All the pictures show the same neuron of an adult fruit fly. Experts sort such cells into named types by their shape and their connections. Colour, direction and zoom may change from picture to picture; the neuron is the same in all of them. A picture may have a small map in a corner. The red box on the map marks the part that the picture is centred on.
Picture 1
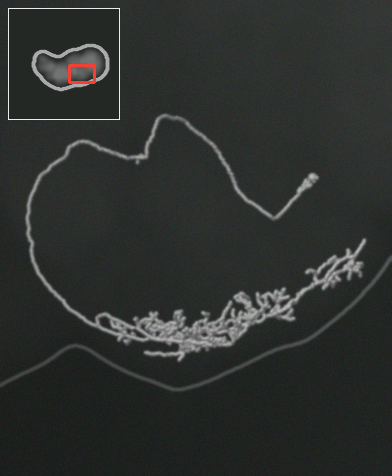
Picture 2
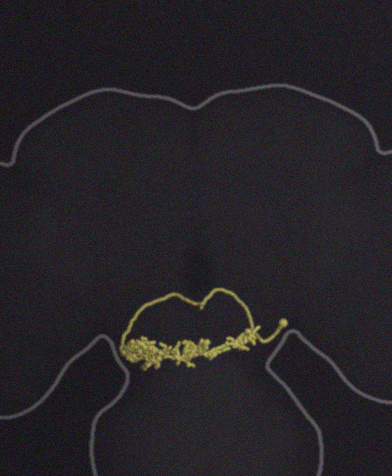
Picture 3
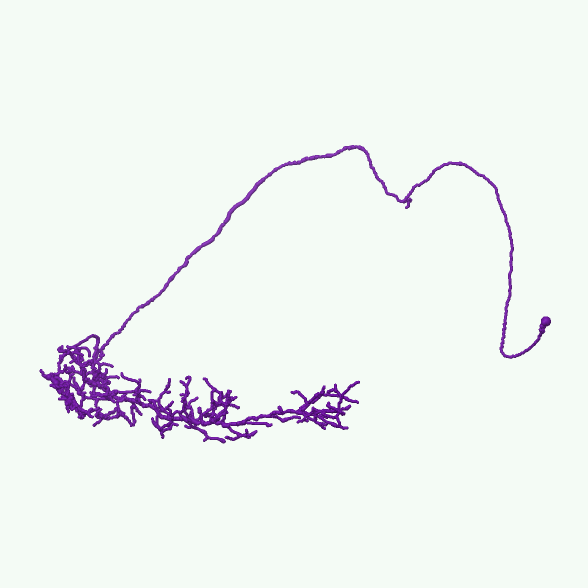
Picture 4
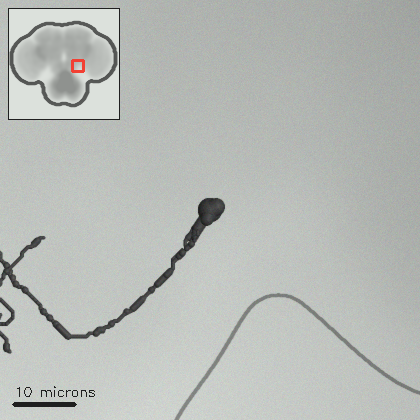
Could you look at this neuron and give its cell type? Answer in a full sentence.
The cell type is GNG474.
